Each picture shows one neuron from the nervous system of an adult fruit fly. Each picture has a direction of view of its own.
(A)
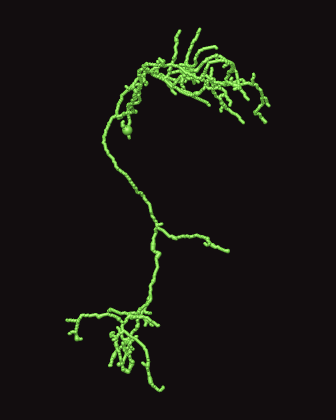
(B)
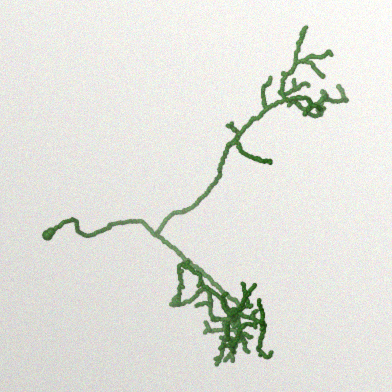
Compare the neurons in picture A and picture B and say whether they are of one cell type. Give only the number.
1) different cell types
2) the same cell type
2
